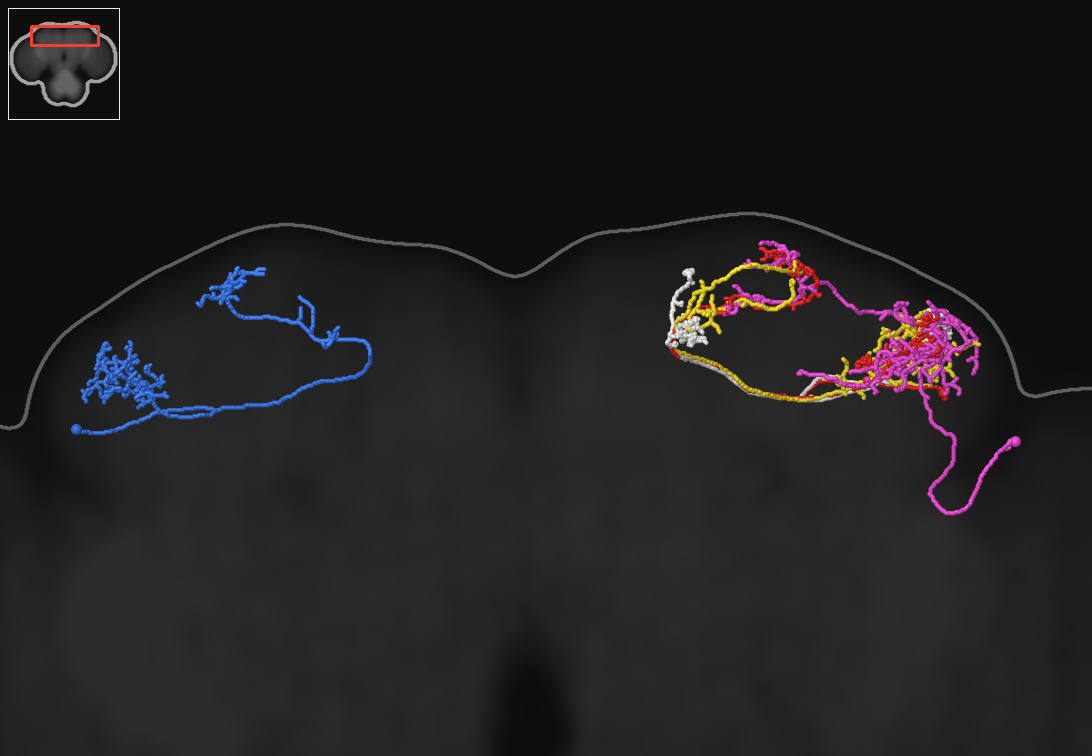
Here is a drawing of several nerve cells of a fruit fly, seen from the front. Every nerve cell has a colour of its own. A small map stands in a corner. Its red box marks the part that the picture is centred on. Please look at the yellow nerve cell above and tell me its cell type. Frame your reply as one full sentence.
This particular nerve cell has the cell type LHPV5d3.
